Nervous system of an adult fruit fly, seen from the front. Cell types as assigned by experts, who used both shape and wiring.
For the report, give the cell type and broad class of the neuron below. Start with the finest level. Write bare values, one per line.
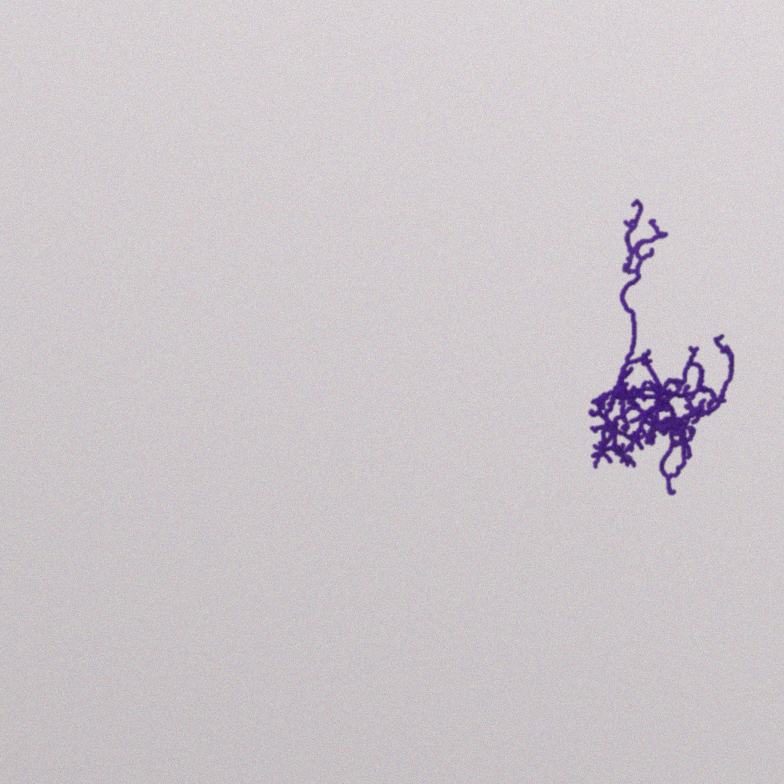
AVLP345_a
central-brain intrinsic neuron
